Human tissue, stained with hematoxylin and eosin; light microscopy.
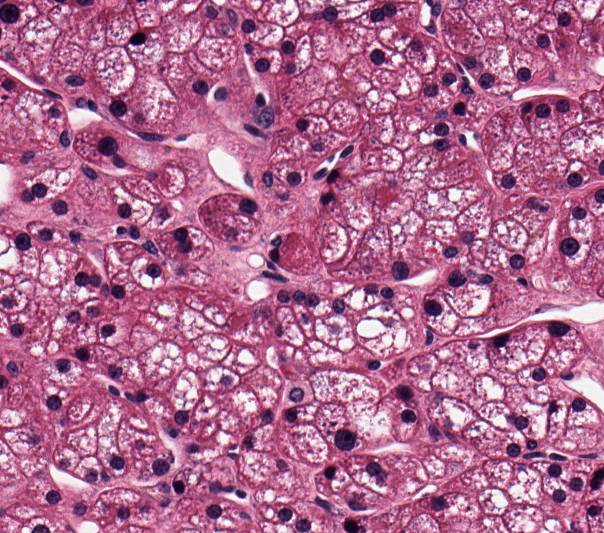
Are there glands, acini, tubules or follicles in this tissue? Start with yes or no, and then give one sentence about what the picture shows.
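No. No gland lumens or tubules are formed by the cells anywhere in the field.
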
